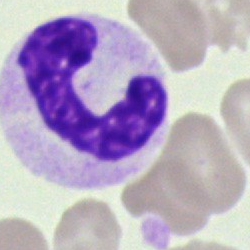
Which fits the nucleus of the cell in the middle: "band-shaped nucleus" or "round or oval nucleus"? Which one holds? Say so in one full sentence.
There is a curved, band-shaped nucleus without separate lobes in this cell.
